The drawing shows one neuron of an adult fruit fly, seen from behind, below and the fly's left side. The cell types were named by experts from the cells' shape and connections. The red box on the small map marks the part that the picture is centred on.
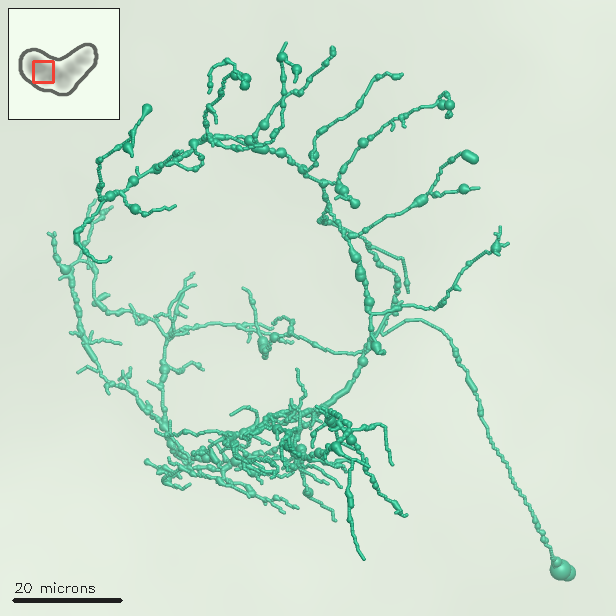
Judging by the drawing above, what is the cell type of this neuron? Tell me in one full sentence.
Within the cell type FB5V_a sits this neuron.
